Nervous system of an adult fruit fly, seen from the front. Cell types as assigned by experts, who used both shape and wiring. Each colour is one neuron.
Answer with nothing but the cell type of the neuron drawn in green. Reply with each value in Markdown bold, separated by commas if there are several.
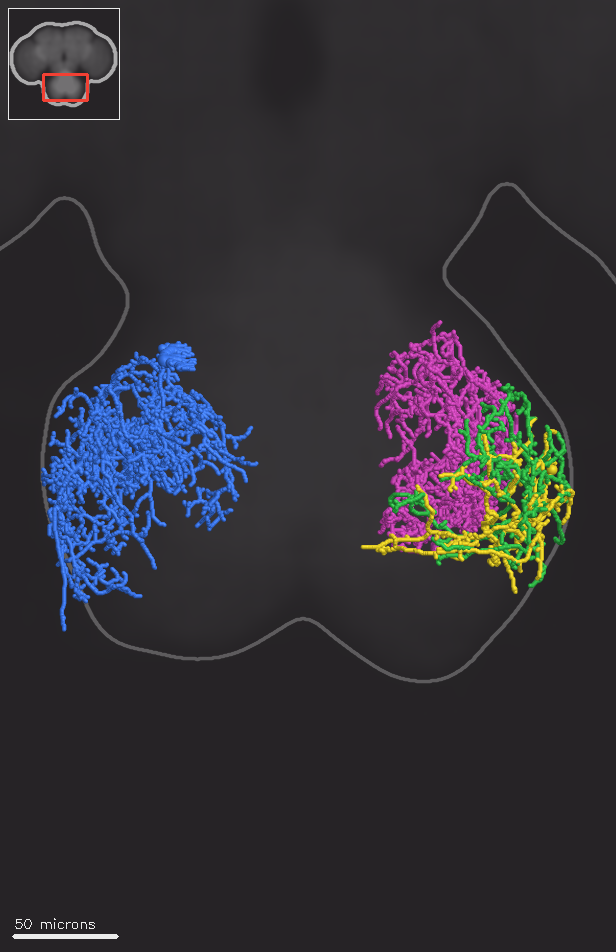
**IN20A.22A018**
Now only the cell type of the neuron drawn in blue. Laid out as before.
**Sternotrochanter MN**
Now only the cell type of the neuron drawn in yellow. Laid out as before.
**IN20A.22A038**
